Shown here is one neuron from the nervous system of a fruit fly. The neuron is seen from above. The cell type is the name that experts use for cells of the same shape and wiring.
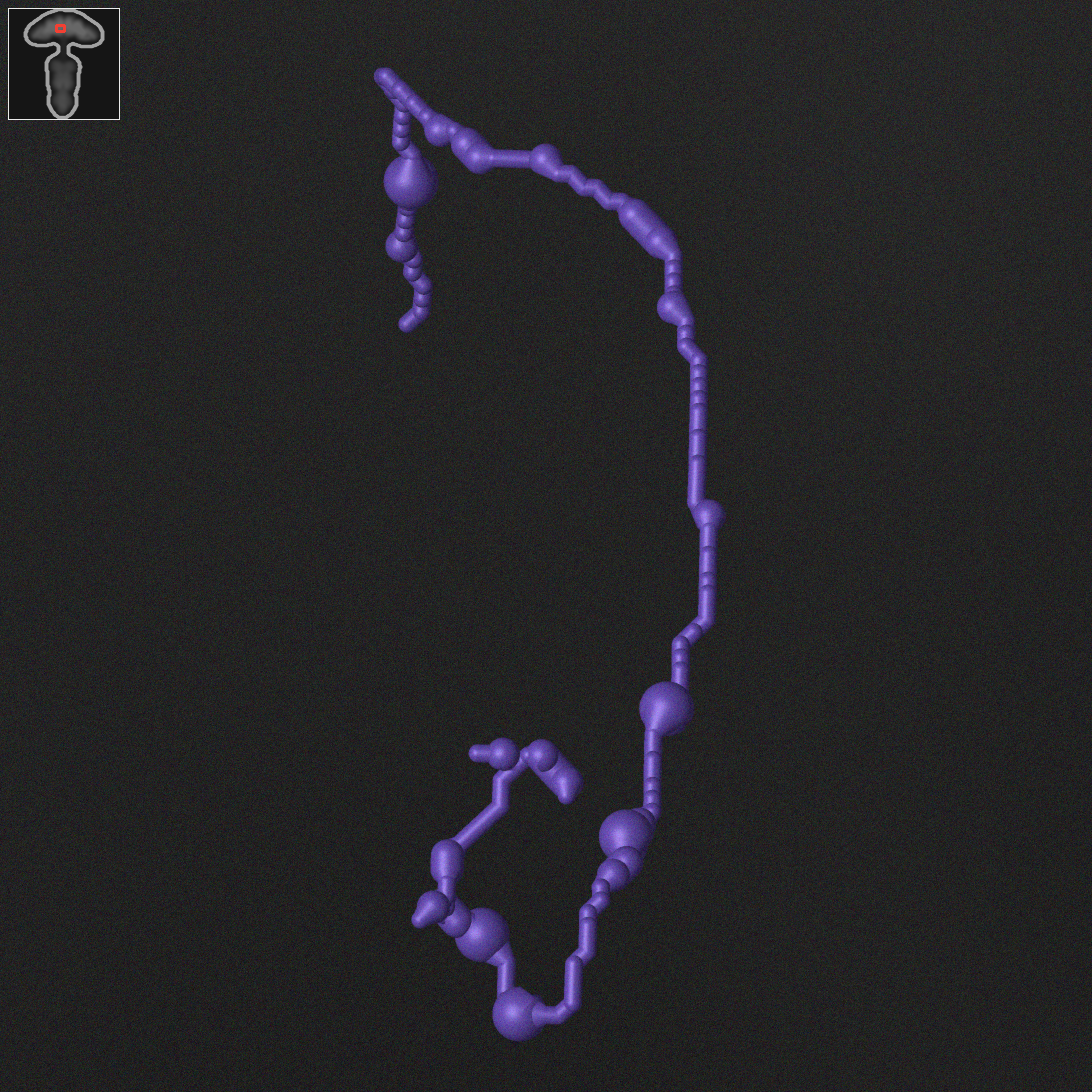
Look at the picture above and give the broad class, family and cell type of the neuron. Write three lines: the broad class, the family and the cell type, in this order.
sensory neuron entering the brain
class mechanosensory
BM_InOm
